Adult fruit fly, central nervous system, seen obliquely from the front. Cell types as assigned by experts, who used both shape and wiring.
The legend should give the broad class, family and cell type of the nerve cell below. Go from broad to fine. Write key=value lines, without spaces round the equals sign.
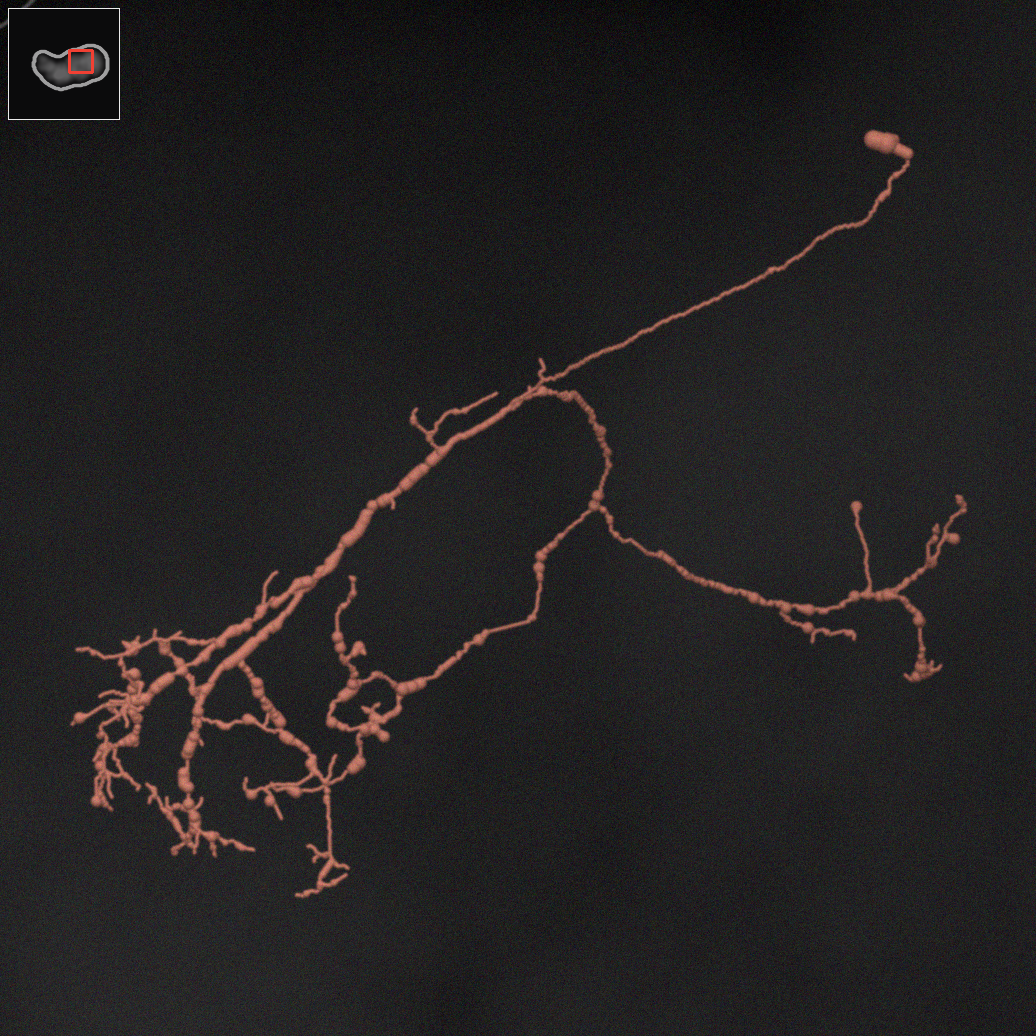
broad_class=central-brain intrinsic neuron
family=hemilineage SMPad2
cell_type=PS007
